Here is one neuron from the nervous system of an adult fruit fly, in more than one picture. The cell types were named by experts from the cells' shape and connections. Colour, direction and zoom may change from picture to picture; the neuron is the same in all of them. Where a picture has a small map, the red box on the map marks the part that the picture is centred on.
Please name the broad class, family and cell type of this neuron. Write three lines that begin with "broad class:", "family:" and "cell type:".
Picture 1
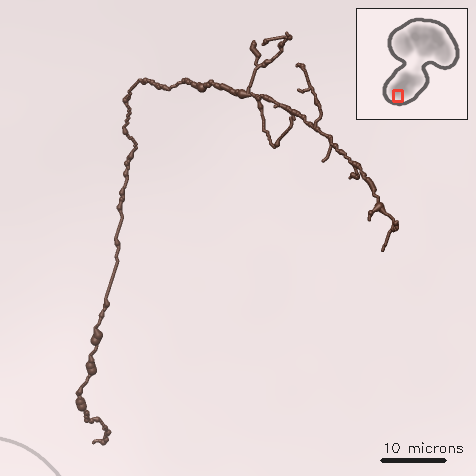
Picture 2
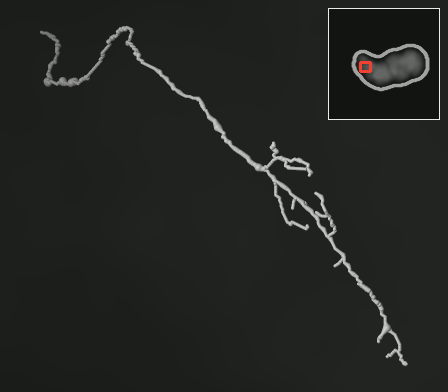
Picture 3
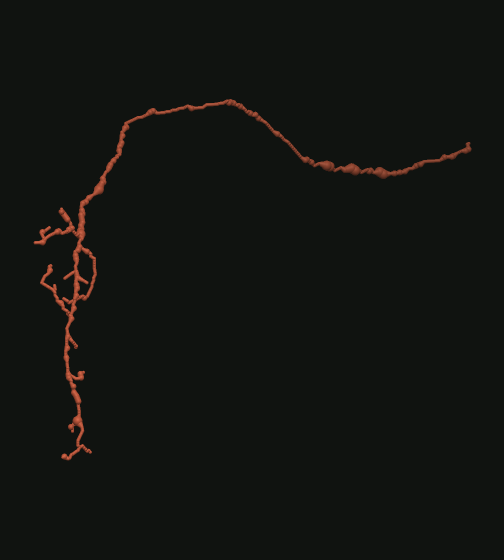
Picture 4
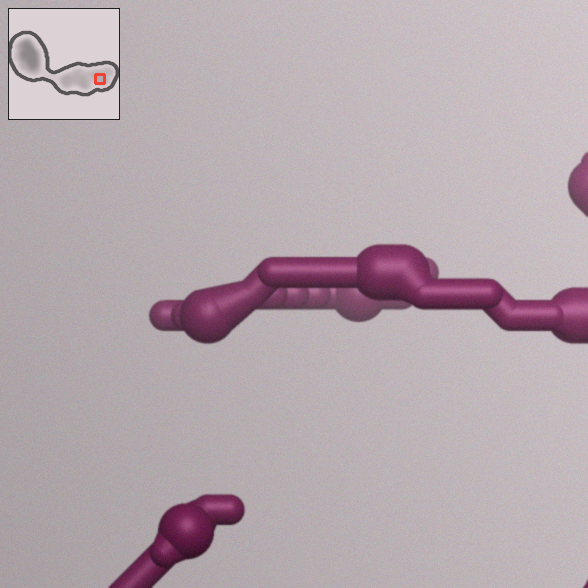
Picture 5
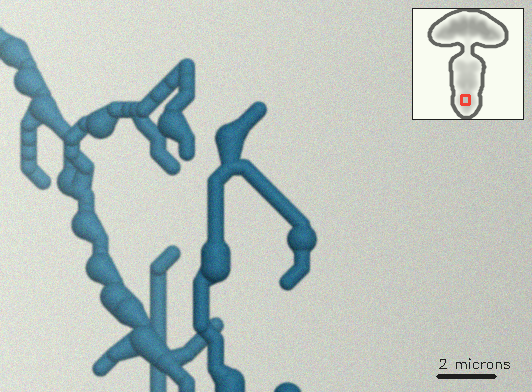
broad class: sensory neuron entering the nerve cord
family: class mechanosensory tactile
cell type: SNta37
